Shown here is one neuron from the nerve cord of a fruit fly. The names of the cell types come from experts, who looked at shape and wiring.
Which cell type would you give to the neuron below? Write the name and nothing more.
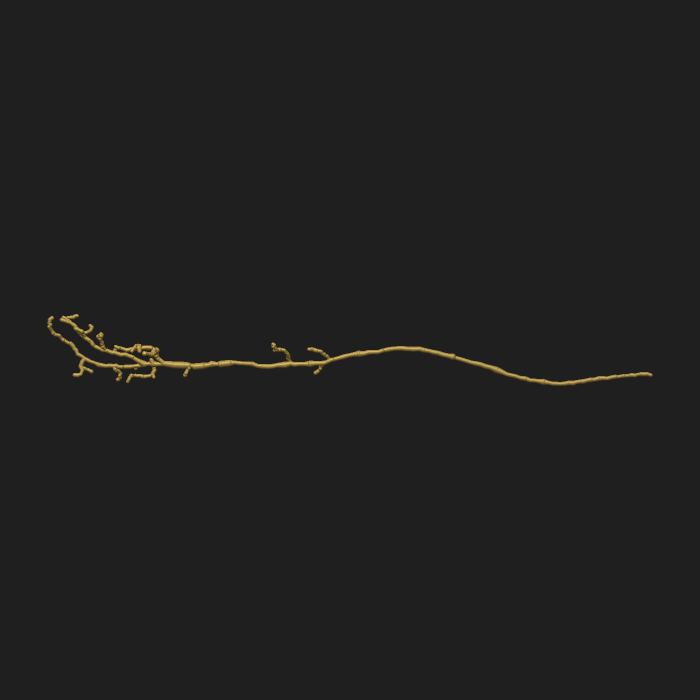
DNp28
